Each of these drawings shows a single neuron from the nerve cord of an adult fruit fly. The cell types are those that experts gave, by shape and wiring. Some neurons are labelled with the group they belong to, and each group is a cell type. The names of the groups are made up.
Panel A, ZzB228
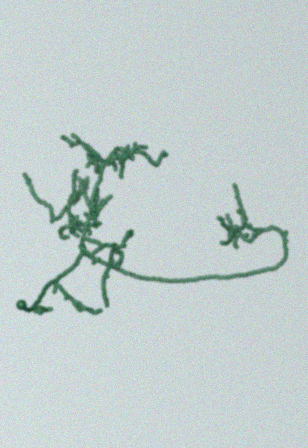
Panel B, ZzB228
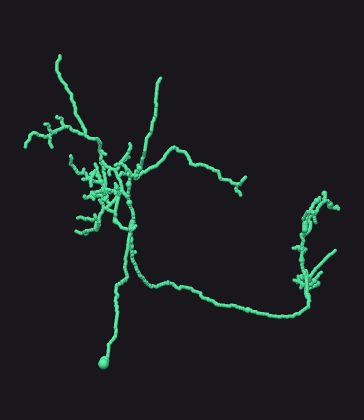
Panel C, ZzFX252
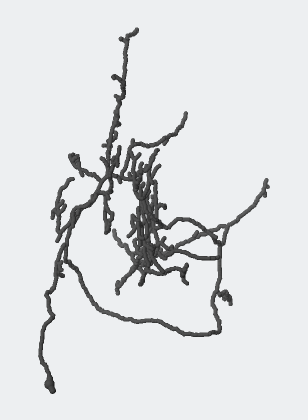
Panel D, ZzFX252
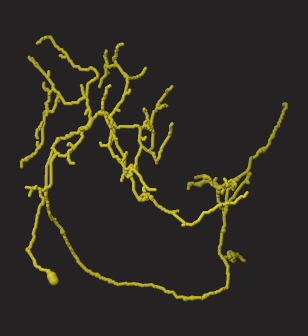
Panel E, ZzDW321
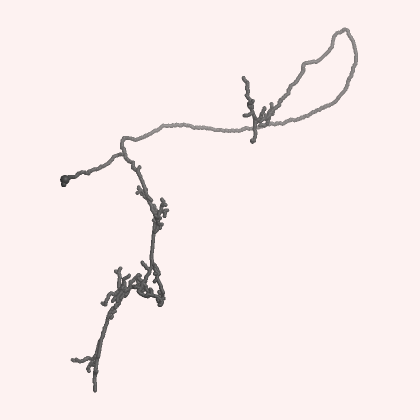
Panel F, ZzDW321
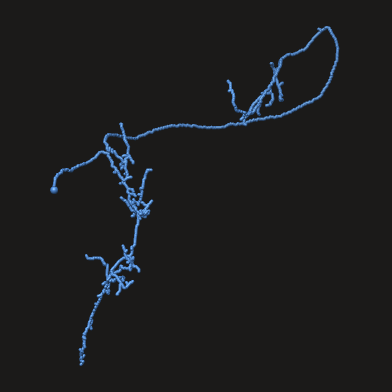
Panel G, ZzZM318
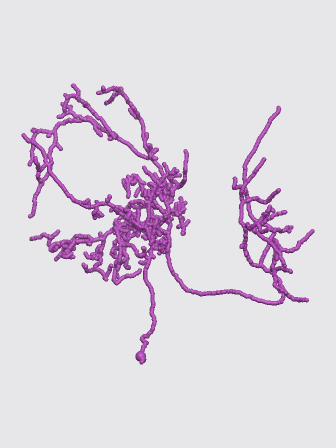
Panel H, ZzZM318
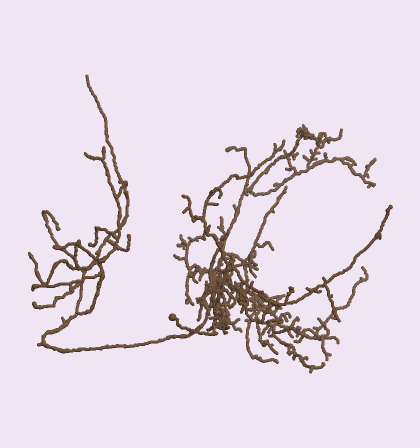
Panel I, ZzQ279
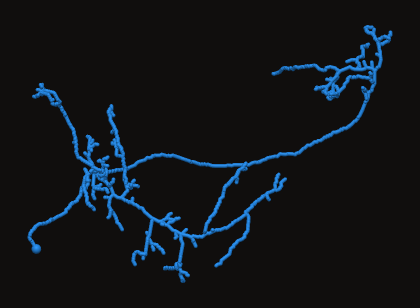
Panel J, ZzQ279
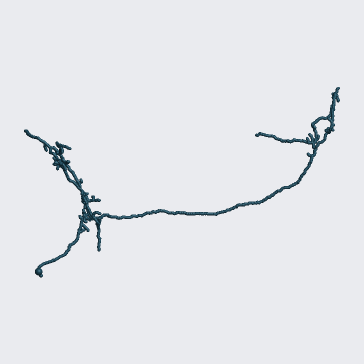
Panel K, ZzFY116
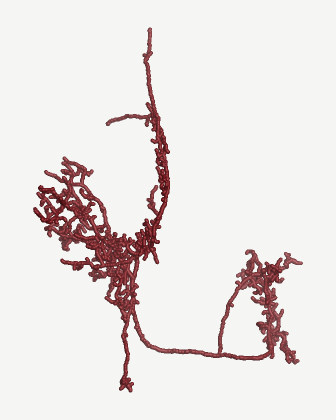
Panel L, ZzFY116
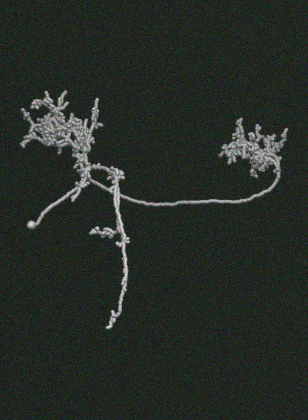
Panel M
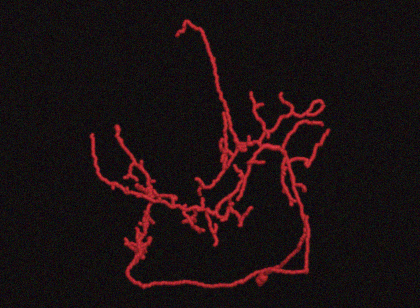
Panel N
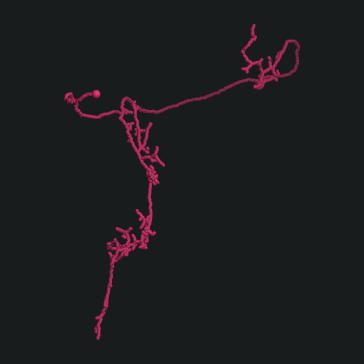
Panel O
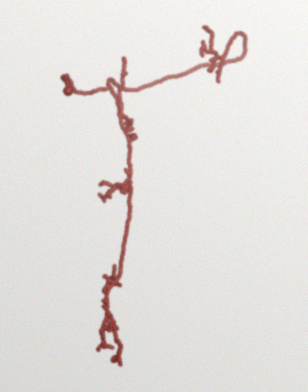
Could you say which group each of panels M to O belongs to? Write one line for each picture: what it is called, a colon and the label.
M: ZzFX252
N: ZzDW321
O: ZzDW321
